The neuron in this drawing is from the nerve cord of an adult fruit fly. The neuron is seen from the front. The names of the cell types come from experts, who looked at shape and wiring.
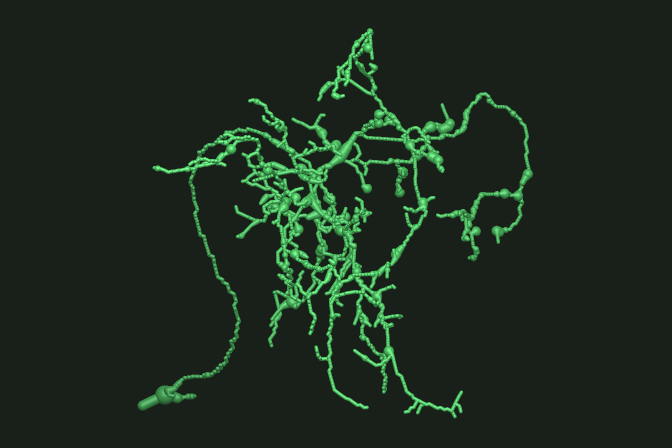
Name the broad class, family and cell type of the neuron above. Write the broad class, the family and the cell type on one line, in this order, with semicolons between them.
nerve-cord intrinsic neuron; hemilineage 04B; IN04B105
